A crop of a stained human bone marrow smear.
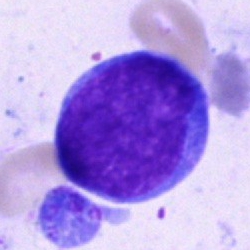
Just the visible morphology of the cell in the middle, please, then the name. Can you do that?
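Round cell, smooth edge. Chromatin fine and evenly spread, no coarse clumps. Cytoplasm a scant deep-blue rim, widest on the right side; no vacuoles. Cell: blast.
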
